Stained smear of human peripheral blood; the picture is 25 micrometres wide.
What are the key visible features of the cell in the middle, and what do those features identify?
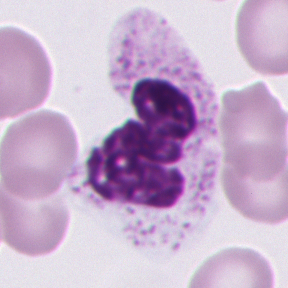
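Chromatin coarsely clumped, dark purple. No nucleoli visible. Small purple granules scattered in the cytoplasm; no vacuoles. Result: segmented neutrophil.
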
